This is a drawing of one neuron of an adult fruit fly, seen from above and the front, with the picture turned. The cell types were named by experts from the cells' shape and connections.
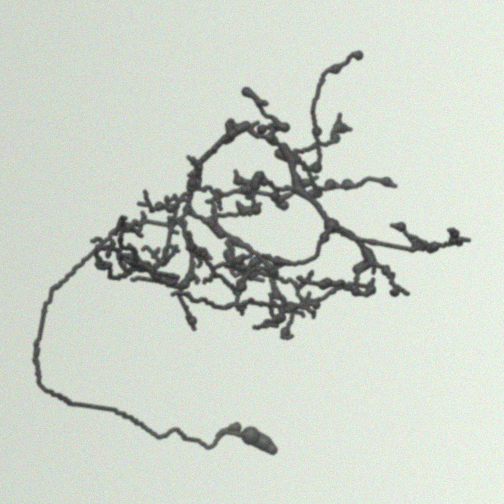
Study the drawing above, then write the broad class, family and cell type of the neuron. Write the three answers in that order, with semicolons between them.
nerve-cord intrinsic neuron; hemilineage 13B; IN13B043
